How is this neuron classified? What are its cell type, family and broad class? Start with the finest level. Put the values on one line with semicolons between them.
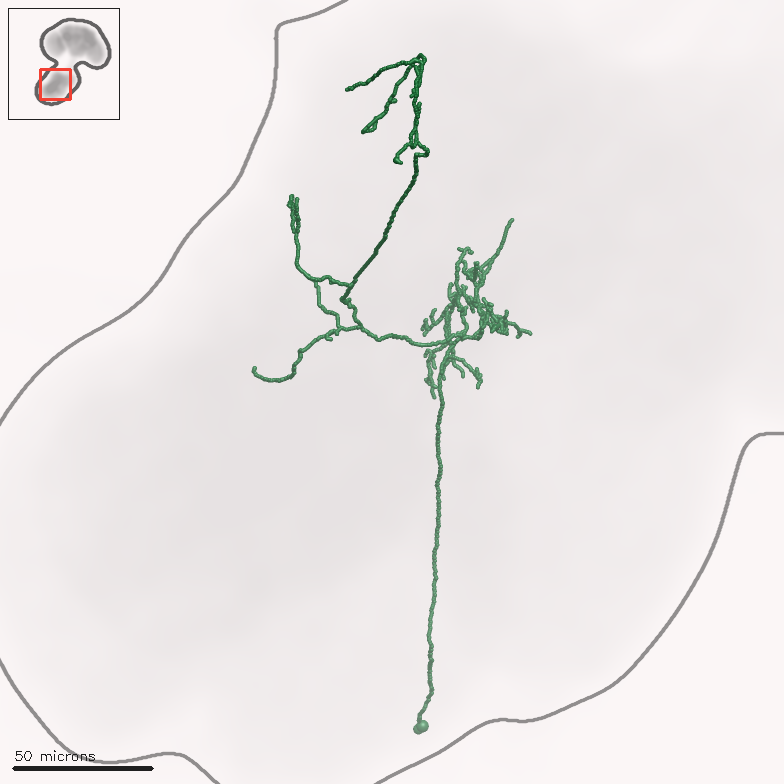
IN07B083_c; hemilineage 07B; nerve-cord intrinsic neuron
